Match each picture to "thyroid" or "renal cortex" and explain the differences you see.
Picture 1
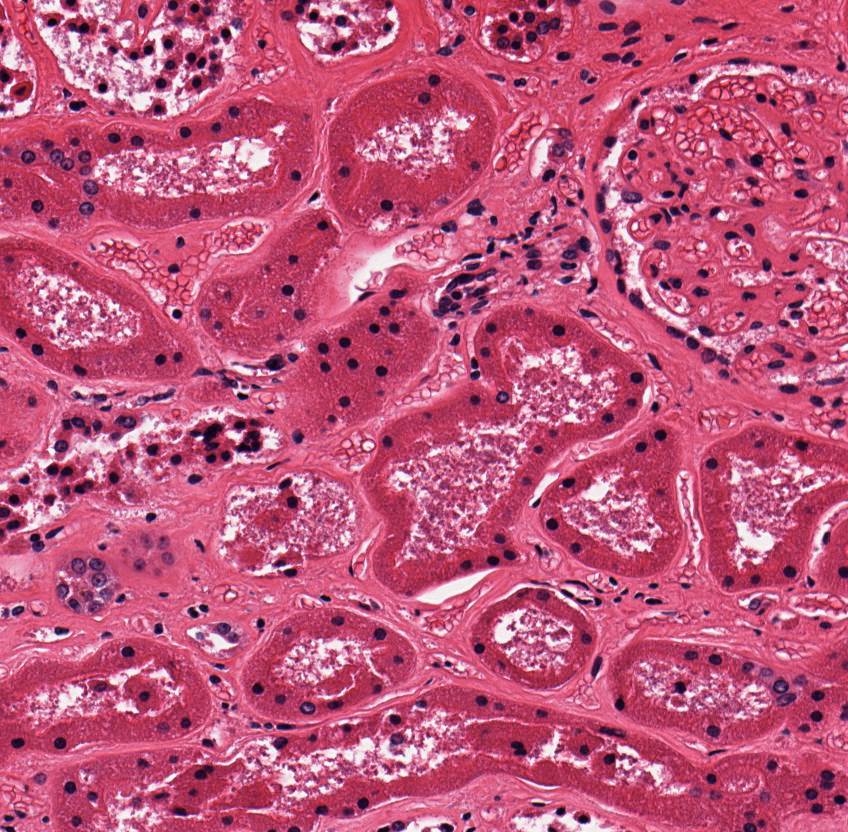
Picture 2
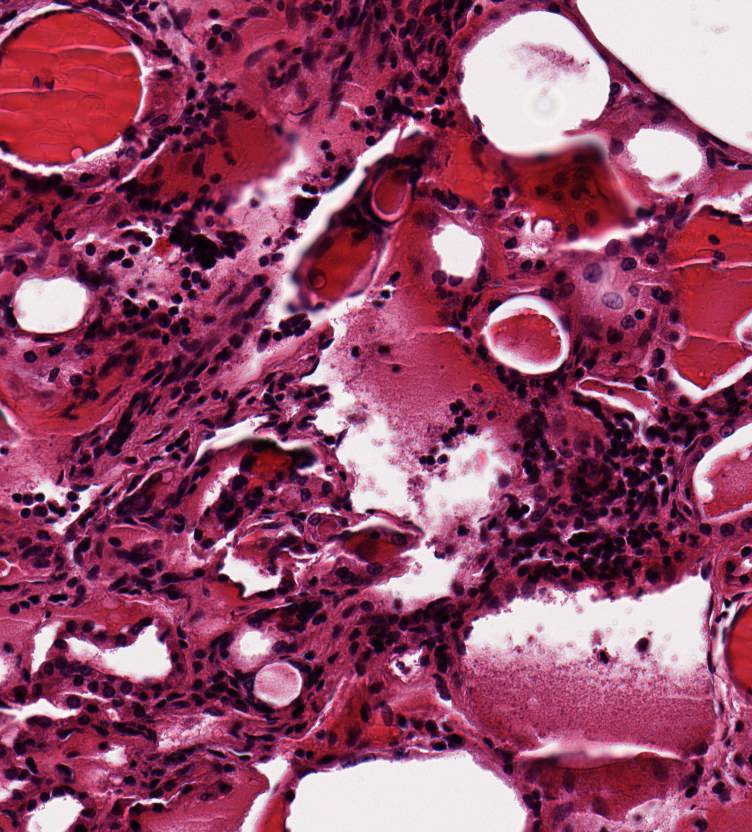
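The two fields are renal cortex, picture 1, and thyroid, picture 2. In the renal cortex, tubules are lined by a single layer of cuboidal to low columnar cells with abundant, deeply pink, finely granular cytoplasm and one small, round, dark nucleus each. At the upper right lies a glomerulus, a rounded tuft of capillary loops holding red blood cells within a capsule. The thyroid shows rounded follicle-like spaces of varying size across the whole field, separated by cellular stroma, many filled with dense, deep red, homogeneous material. In the upper right, a few cells have large round pale nuclei and abundant pink cytoplasm.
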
